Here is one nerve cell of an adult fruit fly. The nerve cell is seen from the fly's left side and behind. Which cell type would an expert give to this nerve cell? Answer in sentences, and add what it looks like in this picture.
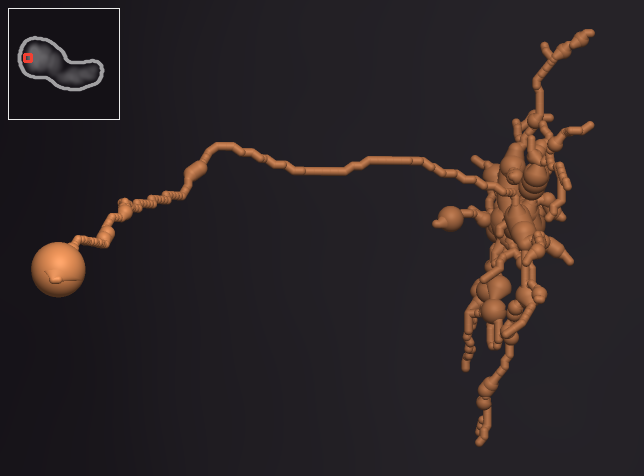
The cell type is Dm8b. Its broad class is optic-lobe intrinsic neuron. As drawn here it is wider than it is tall.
